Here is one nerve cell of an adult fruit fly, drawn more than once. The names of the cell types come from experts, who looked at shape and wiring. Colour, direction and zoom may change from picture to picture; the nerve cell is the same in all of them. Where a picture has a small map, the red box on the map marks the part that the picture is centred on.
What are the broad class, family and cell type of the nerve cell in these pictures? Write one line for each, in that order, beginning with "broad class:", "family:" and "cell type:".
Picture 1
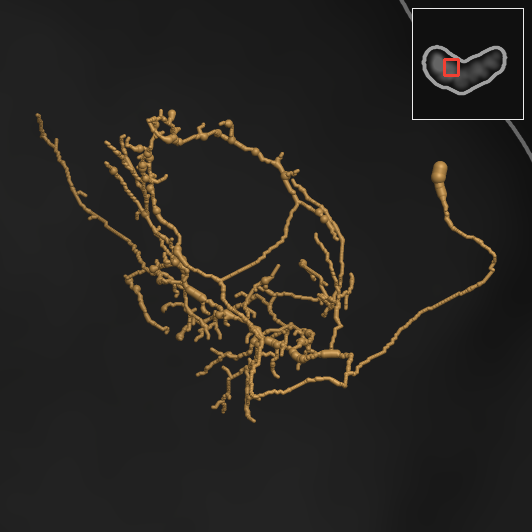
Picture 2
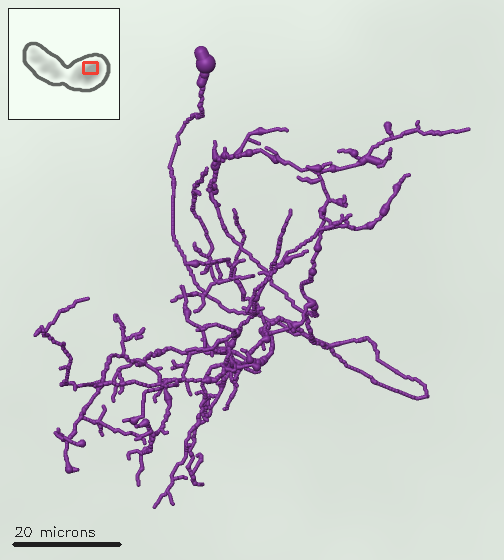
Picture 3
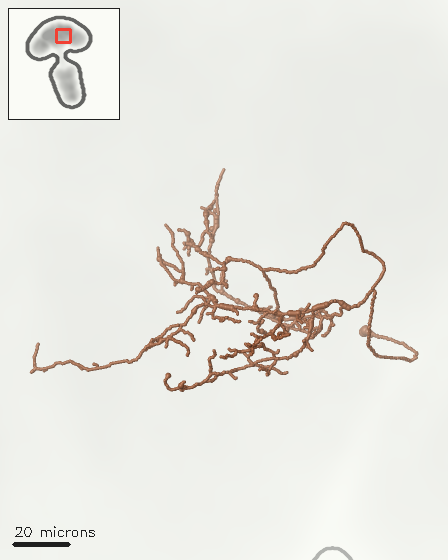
broad class: central-brain intrinsic neuron
family: hemilineage VLPp&l1_anterior
cell type: CL128_c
